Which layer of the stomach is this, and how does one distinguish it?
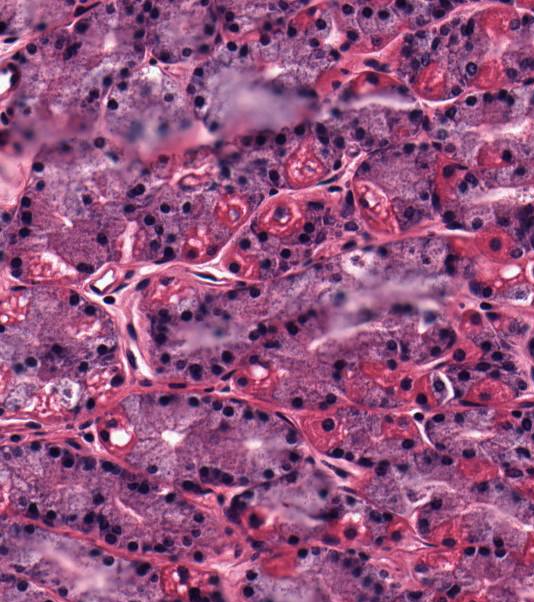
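First, the answer: fundic glands. Second, cytoplasm: most cells are pale purple-grey and granular, with scattered bright pink cells among them.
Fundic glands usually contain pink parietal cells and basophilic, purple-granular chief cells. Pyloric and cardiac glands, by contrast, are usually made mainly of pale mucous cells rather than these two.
Third, nuclei: small, round, dark and fairly uniform. Fourth, septa: elongated spindle-shaped nuclei and thin slit-like capillaries, with no fat cells anywhere.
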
